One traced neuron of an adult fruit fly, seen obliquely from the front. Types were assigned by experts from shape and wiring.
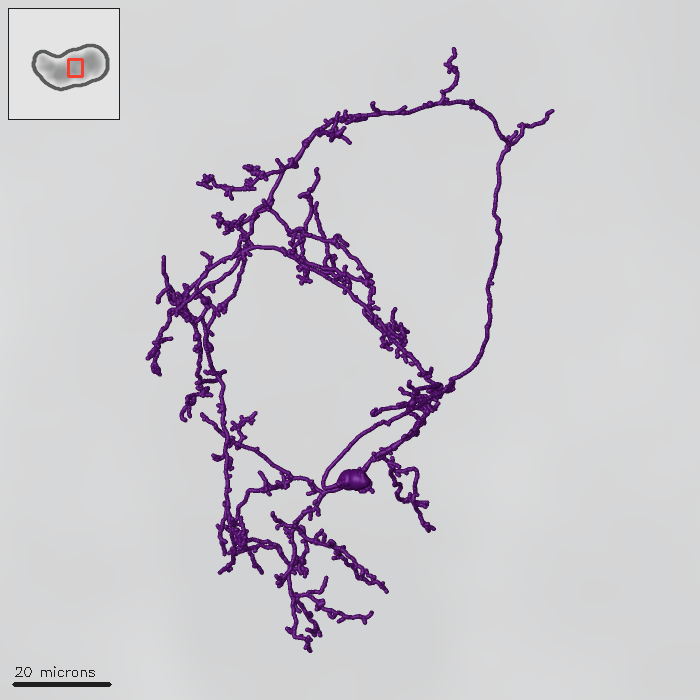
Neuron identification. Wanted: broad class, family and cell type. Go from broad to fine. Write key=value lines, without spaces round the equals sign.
broad_class=central-brain intrinsic neuron
family=hemilineage VLPa1_medial
cell_type=aSP10C_a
